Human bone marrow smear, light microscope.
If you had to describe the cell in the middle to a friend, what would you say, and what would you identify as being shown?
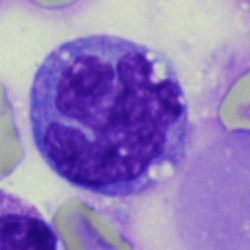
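The cell has a round, smooth outline. Its nucleus fills most of the cell, and no nucleoli are visible within it. At the right edge of the cytoplasm lie a few small clear vacuoles. This cell is a monocyte.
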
